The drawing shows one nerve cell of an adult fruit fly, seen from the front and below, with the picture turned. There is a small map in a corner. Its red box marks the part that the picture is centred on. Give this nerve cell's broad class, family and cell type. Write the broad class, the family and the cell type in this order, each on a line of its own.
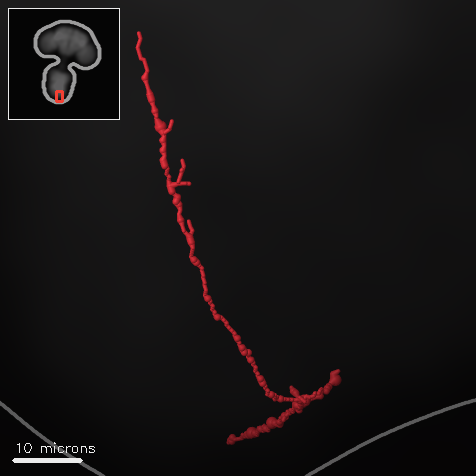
sensory neuron entering the nerve cord
class mechanosensory tactile
SNta31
